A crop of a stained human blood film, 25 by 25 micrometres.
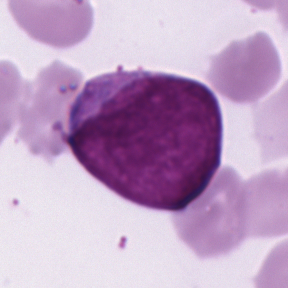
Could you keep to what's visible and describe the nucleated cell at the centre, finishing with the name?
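Looking at the nucleated cell at the centre, the nucleus seems to fill nearly all of it. What cytoplasm I can make out is mostly a thin, pale bluish crescent at the upper left. I find no granules there, and no vacuoles either. This is a myeloblast.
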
